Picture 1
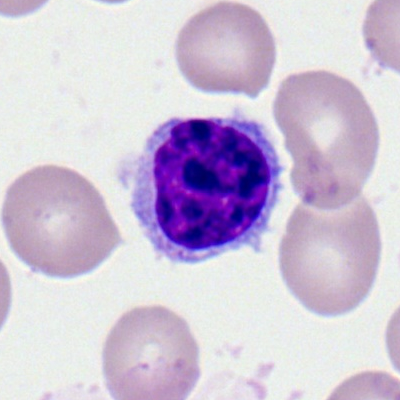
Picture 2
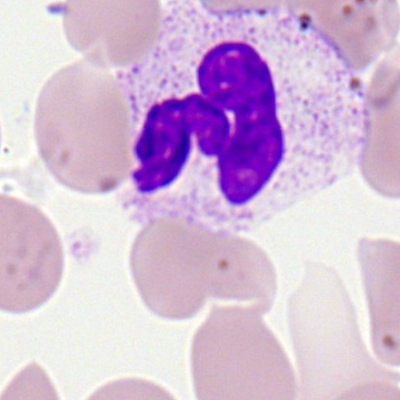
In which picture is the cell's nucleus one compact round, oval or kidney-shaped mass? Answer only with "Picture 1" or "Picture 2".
Picture 1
